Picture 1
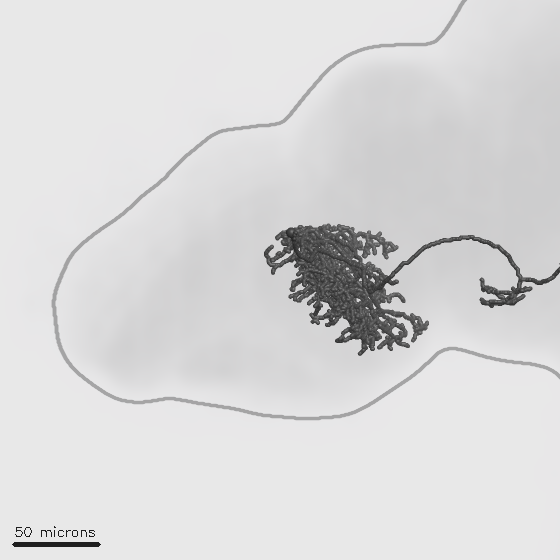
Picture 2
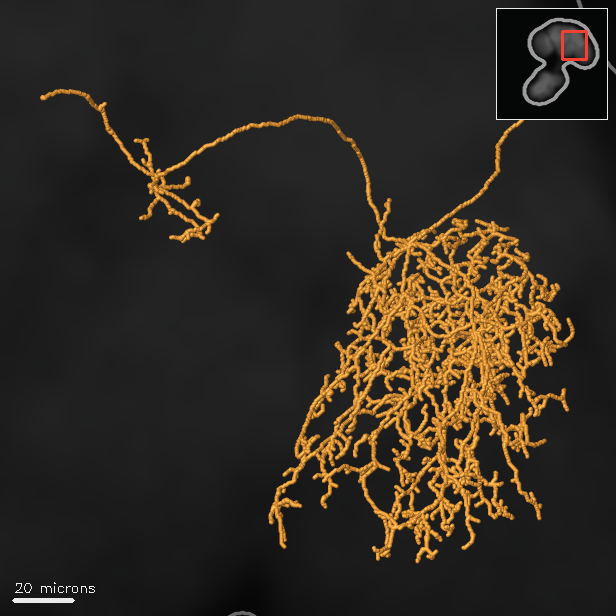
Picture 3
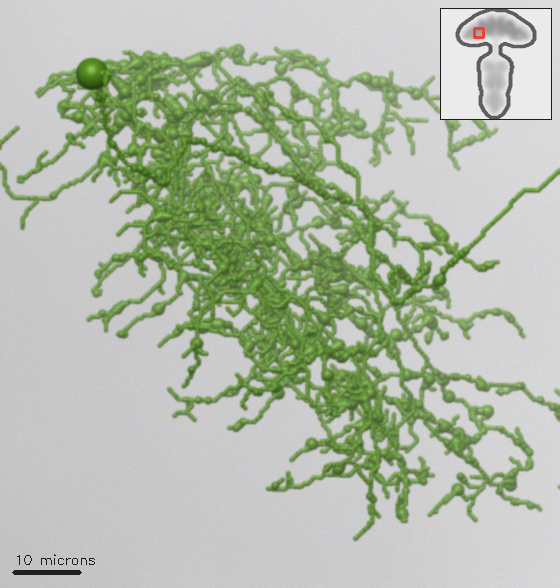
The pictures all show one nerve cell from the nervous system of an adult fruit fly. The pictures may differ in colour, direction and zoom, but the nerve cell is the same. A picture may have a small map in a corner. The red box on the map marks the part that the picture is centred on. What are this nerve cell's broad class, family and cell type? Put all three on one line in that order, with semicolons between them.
visual projection neuron; hemilineage LHl4_posterior; LT63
